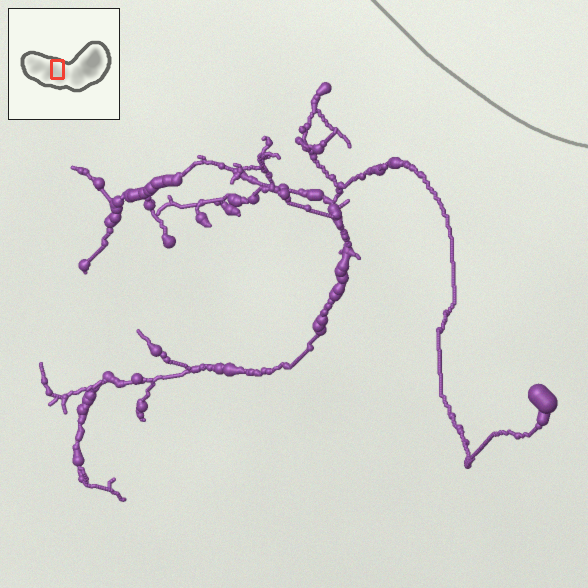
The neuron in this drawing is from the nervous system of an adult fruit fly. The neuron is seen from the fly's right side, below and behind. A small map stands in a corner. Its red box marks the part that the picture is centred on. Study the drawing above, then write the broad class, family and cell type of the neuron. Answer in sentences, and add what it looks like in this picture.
It is a nerve-cord intrinsic neuron. The family is hemilineage 03B. Its cell type is IN03B086_b. As drawn here it is about as wide as it is tall.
